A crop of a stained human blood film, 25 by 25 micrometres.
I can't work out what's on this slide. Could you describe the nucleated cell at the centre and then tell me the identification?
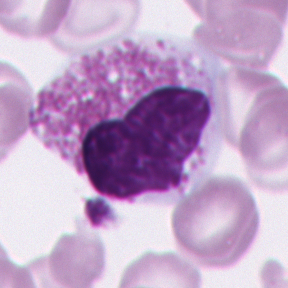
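First, the nucleus is a single unsegmented mass with an irregular, angular outline, placed toward the lower right. Next, the cytoplasm in the upper left is packed with coarse, separate purple-magenta granules with small clear gaps between them. The cell is an eosinophil.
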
